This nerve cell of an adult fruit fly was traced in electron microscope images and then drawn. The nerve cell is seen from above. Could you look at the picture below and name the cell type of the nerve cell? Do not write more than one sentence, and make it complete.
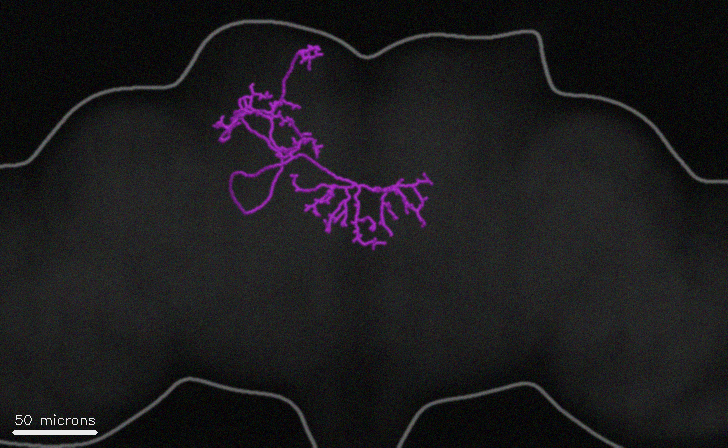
The cell type FB4E_c is the type of this nerve cell.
